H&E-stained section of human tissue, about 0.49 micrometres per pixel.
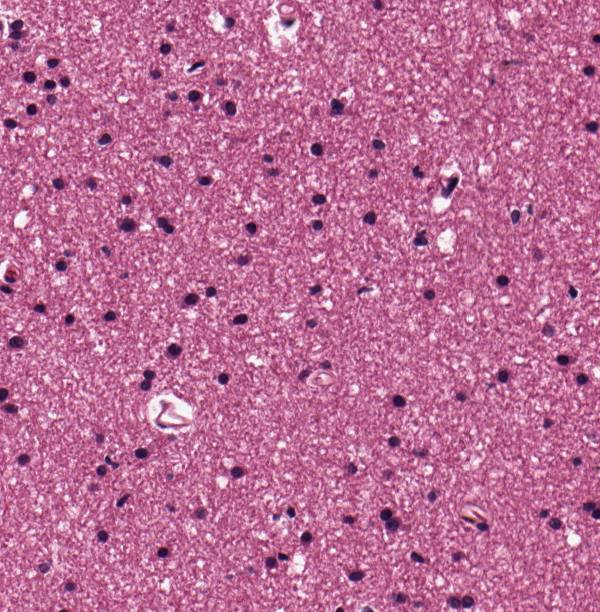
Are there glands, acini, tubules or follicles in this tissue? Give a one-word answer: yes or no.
No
